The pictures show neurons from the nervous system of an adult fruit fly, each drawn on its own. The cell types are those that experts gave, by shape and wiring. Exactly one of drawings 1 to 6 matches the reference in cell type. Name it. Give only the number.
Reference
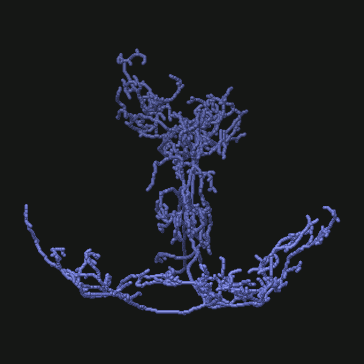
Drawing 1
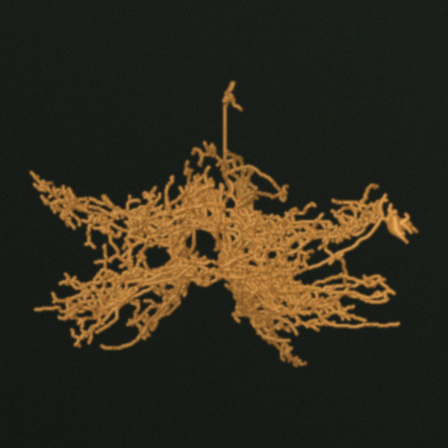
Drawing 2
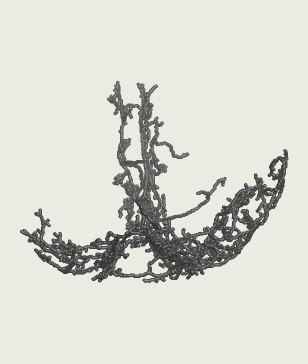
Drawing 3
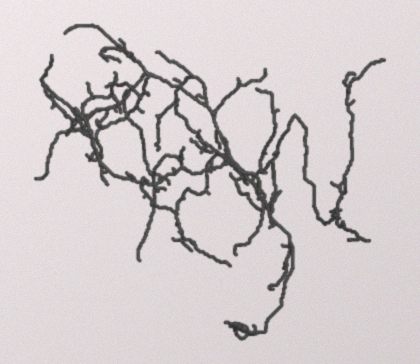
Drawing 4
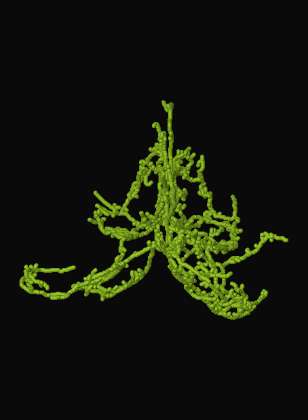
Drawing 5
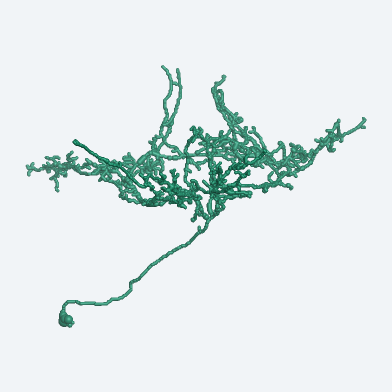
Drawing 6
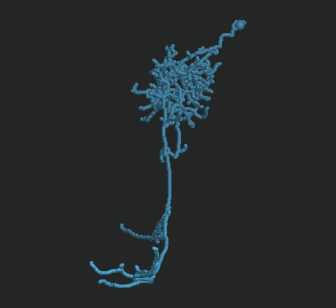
2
